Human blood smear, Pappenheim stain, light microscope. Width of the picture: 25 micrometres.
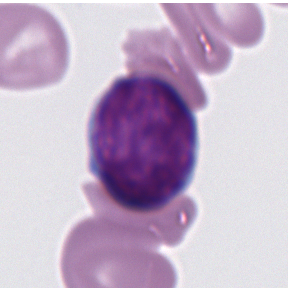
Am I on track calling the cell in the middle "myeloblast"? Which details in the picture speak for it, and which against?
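The cytoplasm forms only a thin rim, mostly along the left edge of the nucleus, and the nucleus is oval, about 12 by 9 micrometres. The name myeloblast fits.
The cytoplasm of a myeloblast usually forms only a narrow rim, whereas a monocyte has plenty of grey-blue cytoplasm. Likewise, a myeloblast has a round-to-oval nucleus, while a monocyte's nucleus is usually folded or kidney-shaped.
On both points this cell favours myeloblast over monocyte.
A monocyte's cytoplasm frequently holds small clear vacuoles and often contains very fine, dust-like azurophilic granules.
This cell shows neither vacuoles nor granules, which again tells against monocyte. The visible cytoplasm is pale blue, the nucleus stains dark purple throughout, and the cell outline is smooth, without surface projections.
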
